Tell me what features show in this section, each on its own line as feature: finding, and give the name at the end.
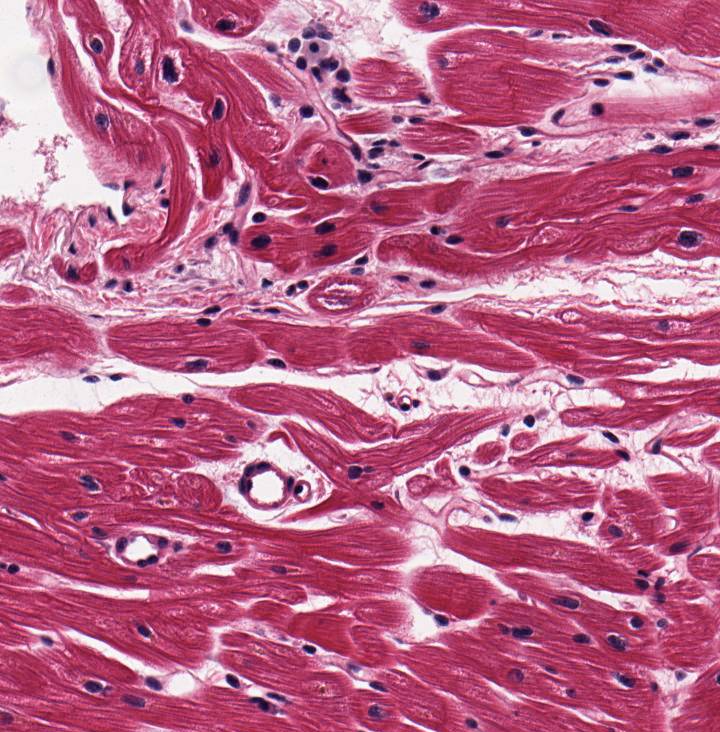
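Orientation: muscle fibres run mainly left to right, in bundles separated by pale clefts
Branching: many fibres branch and join neighbouring fibres
Interstitium: loose, pale connective tissue with scattered small dark nuclei between bundles, most in the upper half
Vessels: small, round, thin-walled, among fibres in the lower left half
Name: left ventricle of the heart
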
